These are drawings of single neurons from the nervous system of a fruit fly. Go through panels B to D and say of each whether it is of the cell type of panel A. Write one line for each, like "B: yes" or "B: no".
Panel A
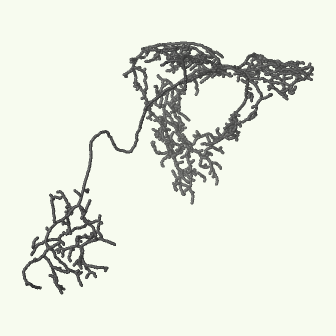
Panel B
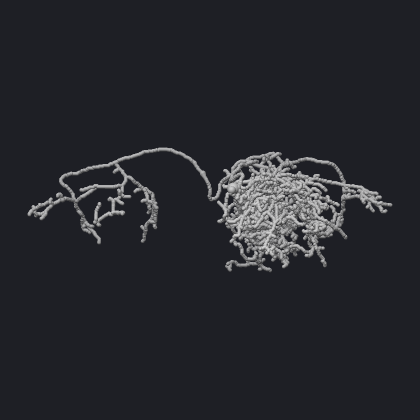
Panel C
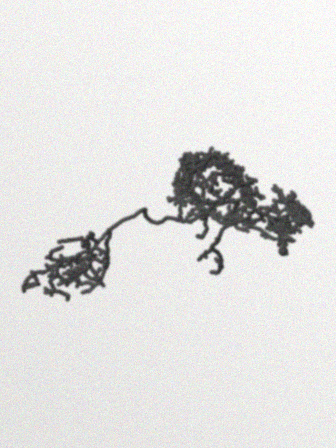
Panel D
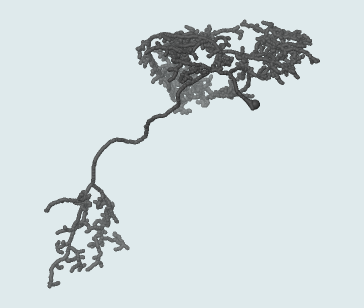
B: no
C: yes
D: yes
